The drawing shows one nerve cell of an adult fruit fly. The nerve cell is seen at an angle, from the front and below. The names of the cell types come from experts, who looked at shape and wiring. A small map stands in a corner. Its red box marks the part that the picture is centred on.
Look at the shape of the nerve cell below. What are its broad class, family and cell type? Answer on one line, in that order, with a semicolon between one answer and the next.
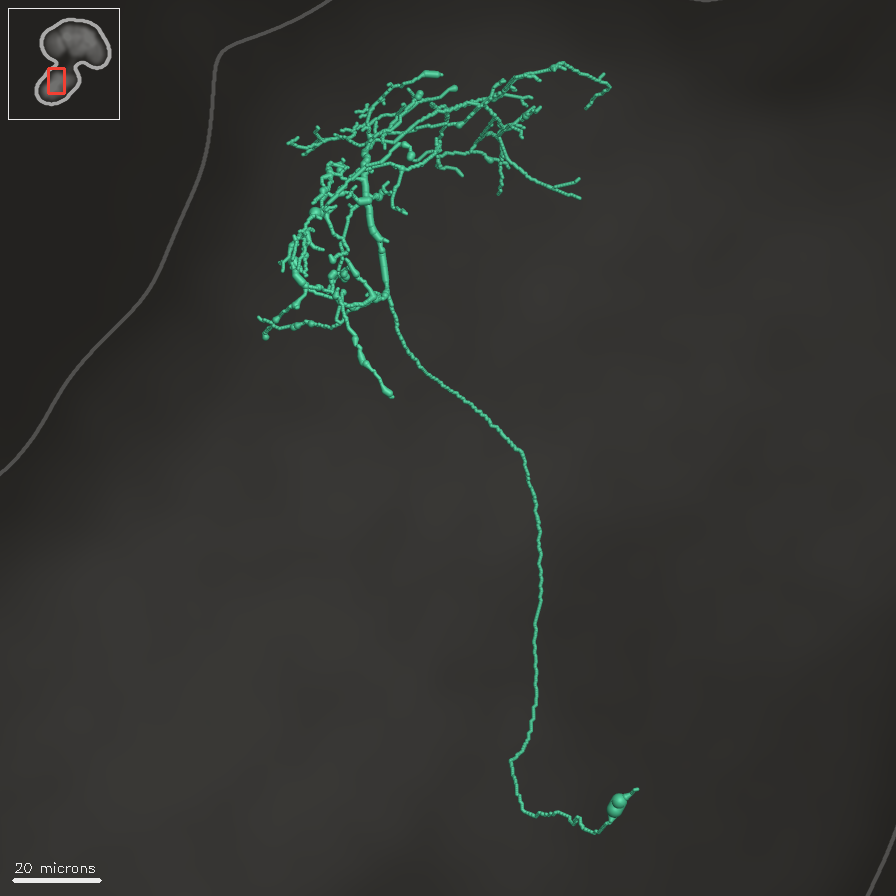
nerve-cord intrinsic neuron; hemilineage 06B; IN06B079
